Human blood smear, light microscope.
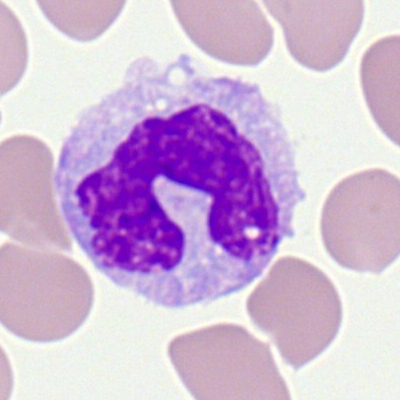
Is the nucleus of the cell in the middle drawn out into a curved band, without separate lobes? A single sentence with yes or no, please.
Yes, it is a curved, lobeless band that the nucleus of this cell forms.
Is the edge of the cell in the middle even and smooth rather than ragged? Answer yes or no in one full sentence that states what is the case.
No, what this cell has is a rough outline, not a smooth one.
